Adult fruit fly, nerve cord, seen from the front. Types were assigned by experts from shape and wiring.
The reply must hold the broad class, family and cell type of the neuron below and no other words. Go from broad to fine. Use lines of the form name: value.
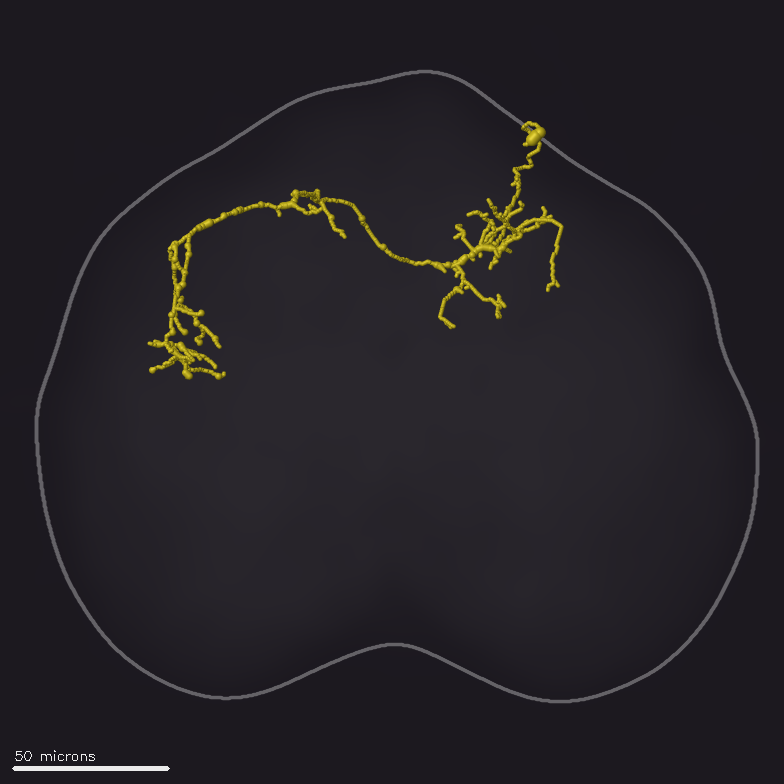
broad class: nerve-cord intrinsic neuron
family: hemilineage 18B
cell type: IN18B052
